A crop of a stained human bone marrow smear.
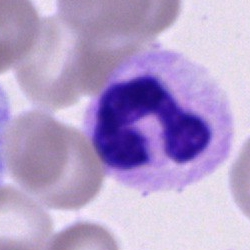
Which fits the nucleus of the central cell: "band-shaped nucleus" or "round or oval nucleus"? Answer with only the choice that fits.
Band-shaped nucleus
